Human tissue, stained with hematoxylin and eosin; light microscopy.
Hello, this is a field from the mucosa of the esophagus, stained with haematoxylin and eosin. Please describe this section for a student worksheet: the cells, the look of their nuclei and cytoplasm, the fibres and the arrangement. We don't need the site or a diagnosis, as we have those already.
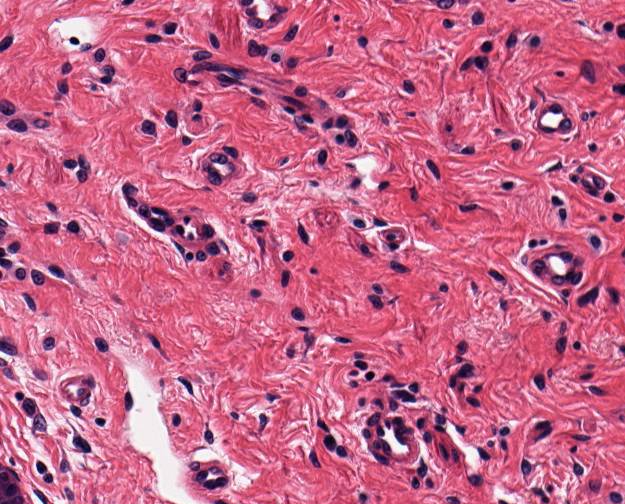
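Dense pink collagen fills the entire field, arranged in wavy bundles that run in many directions. Epithelium is absent throughout the field. Fat cells are likewise not seen.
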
